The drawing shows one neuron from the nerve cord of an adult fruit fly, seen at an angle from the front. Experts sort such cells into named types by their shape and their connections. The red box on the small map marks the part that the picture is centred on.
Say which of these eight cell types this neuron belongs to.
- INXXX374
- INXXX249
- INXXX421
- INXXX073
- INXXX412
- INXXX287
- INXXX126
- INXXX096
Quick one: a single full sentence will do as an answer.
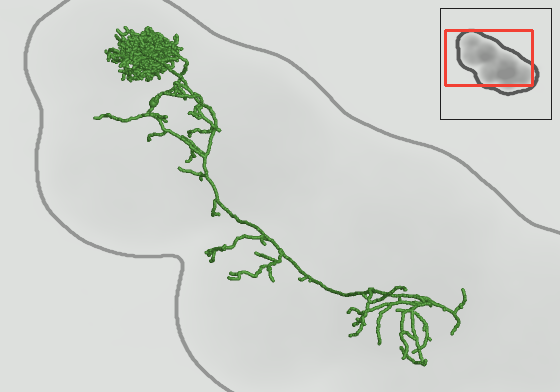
This neuron falls under the cell type INXXX096.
